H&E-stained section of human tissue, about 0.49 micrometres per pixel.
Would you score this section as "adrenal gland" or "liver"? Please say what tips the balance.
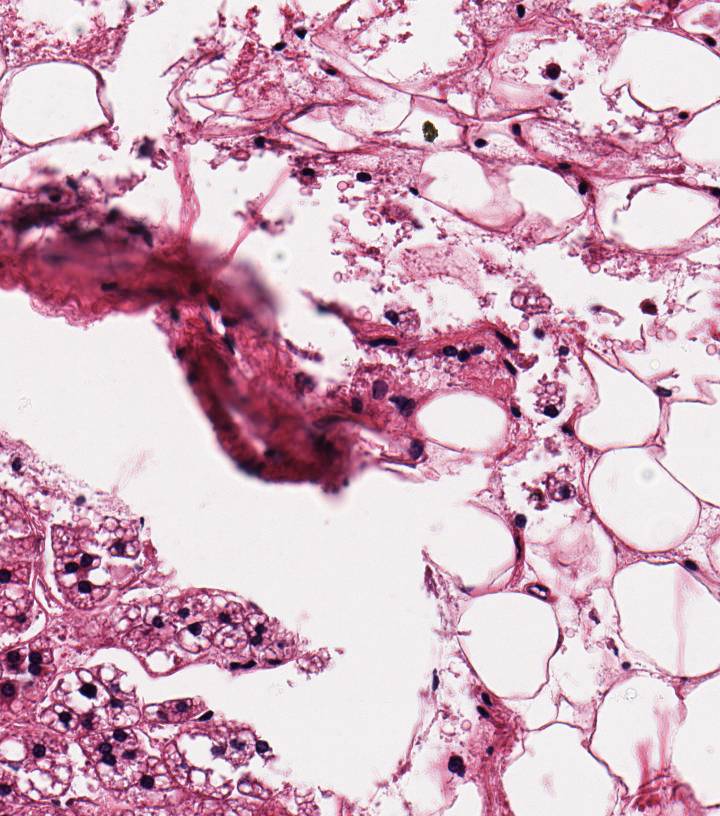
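This section is adrenal gland, not liver. In the lower left corner, a cluster of cells has pale, foamy cytoplasm filled with many small clear vacuoles.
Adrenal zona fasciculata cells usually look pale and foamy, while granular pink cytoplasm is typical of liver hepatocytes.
These cells fit the adrenal pattern. Fat occupies most of the right half of the field; its few nuclei are small, dark and sit at the cell margins.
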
